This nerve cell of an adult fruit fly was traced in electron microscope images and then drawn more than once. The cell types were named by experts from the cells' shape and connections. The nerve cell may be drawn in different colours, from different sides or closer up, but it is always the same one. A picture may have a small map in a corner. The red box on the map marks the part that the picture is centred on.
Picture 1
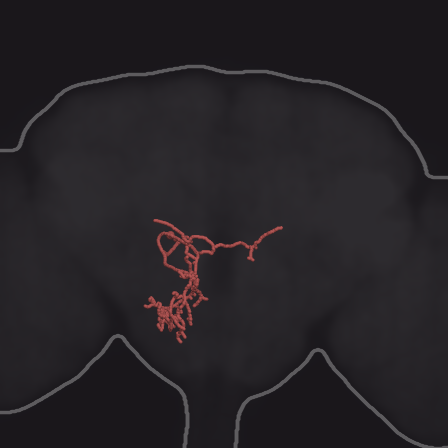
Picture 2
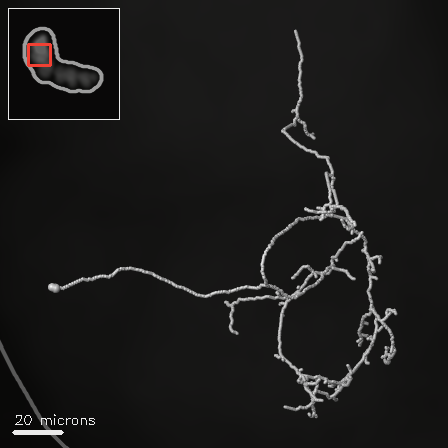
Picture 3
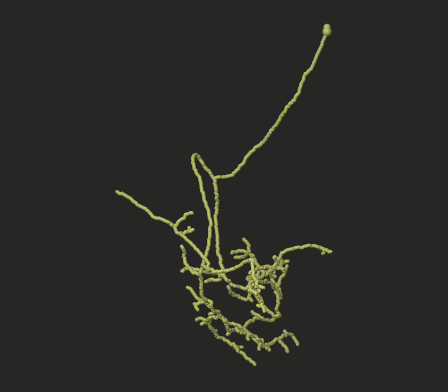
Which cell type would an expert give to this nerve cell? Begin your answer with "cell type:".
cell type: PS095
